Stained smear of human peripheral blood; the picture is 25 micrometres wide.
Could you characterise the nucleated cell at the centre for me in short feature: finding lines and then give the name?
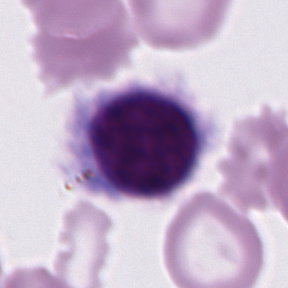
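Chromatin: dark purple, dense throughout the nucleus.
Cytoplasm: scant rim of pale blue.
Rim: wider on the left of the nucleus than the right.
Edge: frayed, with fine hair-like projections.
Name: hairy cell.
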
